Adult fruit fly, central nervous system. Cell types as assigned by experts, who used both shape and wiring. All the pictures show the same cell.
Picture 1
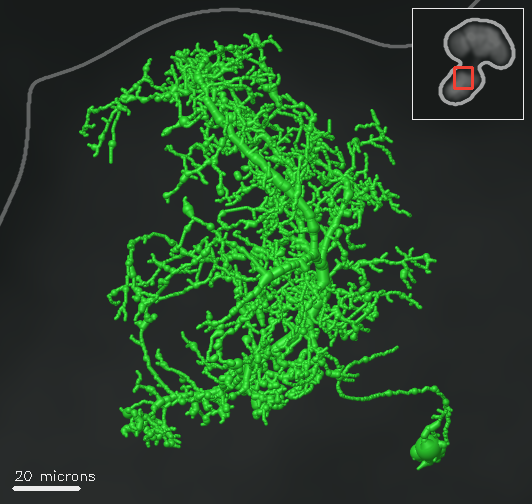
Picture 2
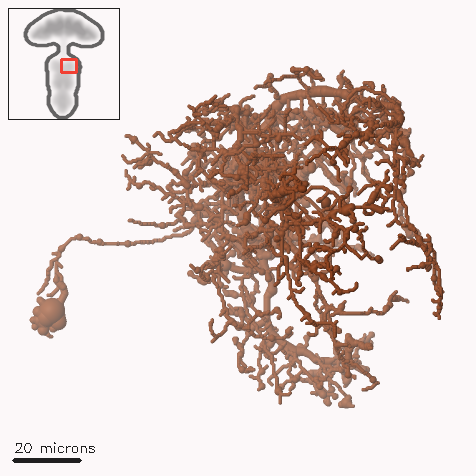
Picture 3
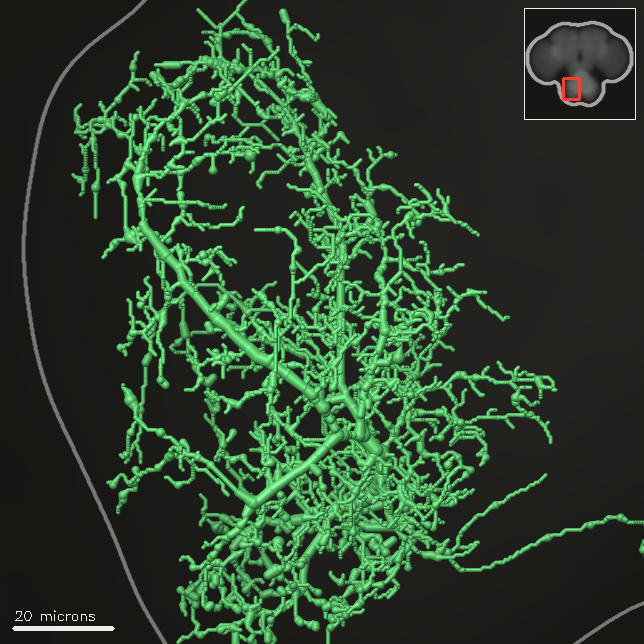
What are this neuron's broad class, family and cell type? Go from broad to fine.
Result: nerve-cord intrinsic neuron; hemilineage 13B; IN13B004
